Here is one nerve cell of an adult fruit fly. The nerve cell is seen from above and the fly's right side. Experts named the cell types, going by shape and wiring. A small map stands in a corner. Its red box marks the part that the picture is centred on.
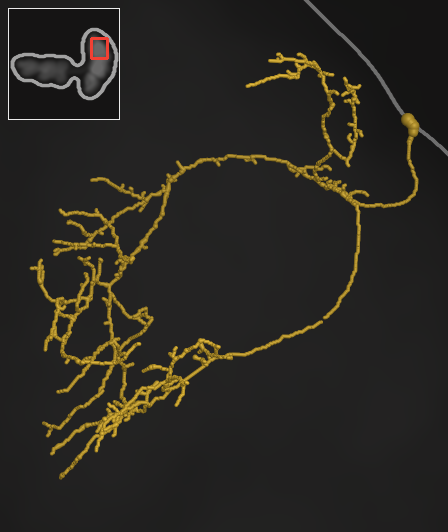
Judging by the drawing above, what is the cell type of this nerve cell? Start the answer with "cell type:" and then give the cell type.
cell type: PLP055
